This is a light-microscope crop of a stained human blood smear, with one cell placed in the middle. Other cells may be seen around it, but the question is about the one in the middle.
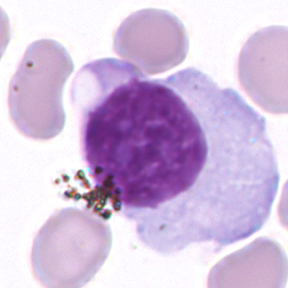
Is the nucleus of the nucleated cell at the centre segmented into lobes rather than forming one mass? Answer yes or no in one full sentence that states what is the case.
No, rather than lobes, the nucleus is one compact round, oval or kidney-shaped mass.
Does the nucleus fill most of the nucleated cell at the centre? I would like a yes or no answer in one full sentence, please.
No, the cytoplasm of this cell is abundant.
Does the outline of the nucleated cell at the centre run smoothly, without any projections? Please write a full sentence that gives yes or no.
No, the cell's outline is not smooth; it is ragged or frayed, or has projections, blebs or tags.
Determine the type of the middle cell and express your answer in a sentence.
Looking at the middle of the crop, the cell there is a plasma cell.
